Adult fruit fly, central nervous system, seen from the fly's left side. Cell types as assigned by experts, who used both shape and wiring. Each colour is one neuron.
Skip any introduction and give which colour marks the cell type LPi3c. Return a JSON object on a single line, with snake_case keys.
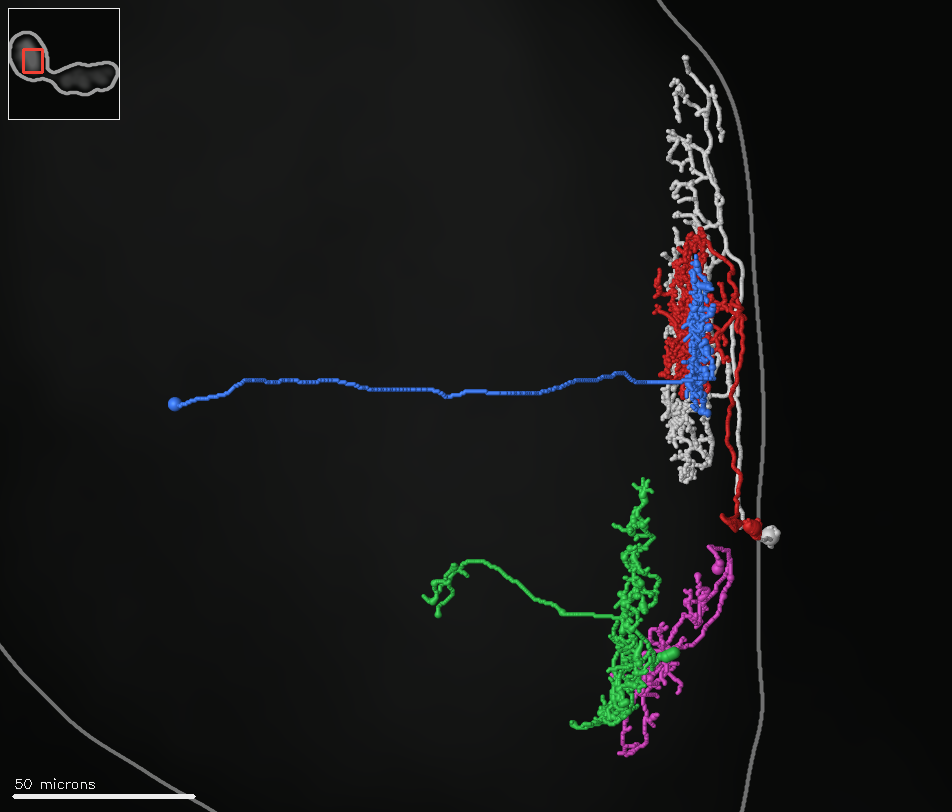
{"colour": "magenta"}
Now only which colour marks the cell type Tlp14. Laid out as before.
{"colour": "green"}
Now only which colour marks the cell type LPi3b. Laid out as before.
{"colour": "white"}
